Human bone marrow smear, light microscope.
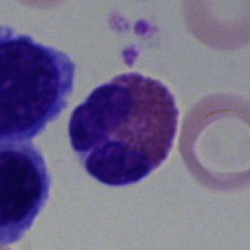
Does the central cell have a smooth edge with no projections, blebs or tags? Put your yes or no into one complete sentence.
Yes, the cell does have a smooth edge free of projections, blebs or tags.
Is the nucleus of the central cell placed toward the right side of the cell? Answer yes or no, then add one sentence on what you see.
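No. The nuclear lobes lie along the left and lower sides of the cell.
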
